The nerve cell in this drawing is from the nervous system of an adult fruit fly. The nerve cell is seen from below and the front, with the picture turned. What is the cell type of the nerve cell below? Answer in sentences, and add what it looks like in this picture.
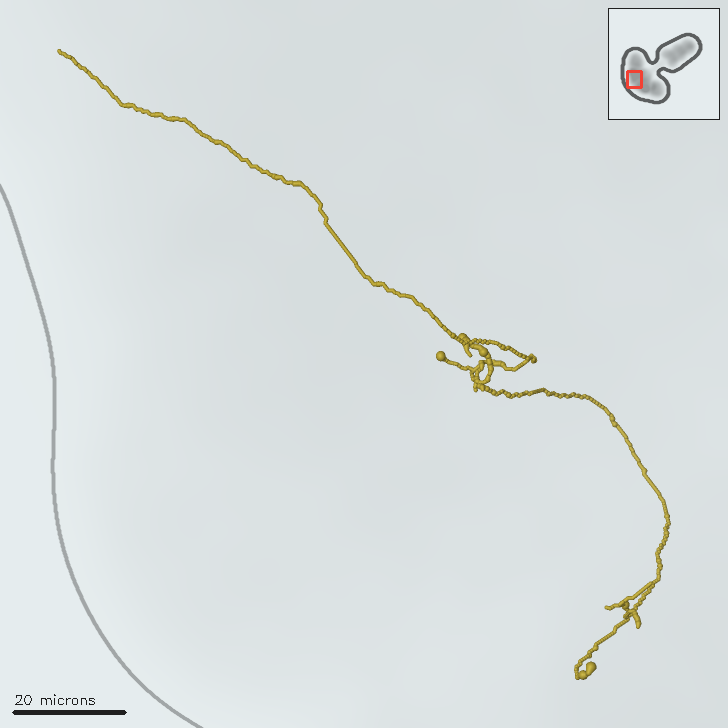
It is of cell type ORN_VM2. It is a sensory neuron entering the brain. The drawing shows no cell body. By the scale bar it is about 110 microns tall in this view. There are a dozen or fewer branch ends.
